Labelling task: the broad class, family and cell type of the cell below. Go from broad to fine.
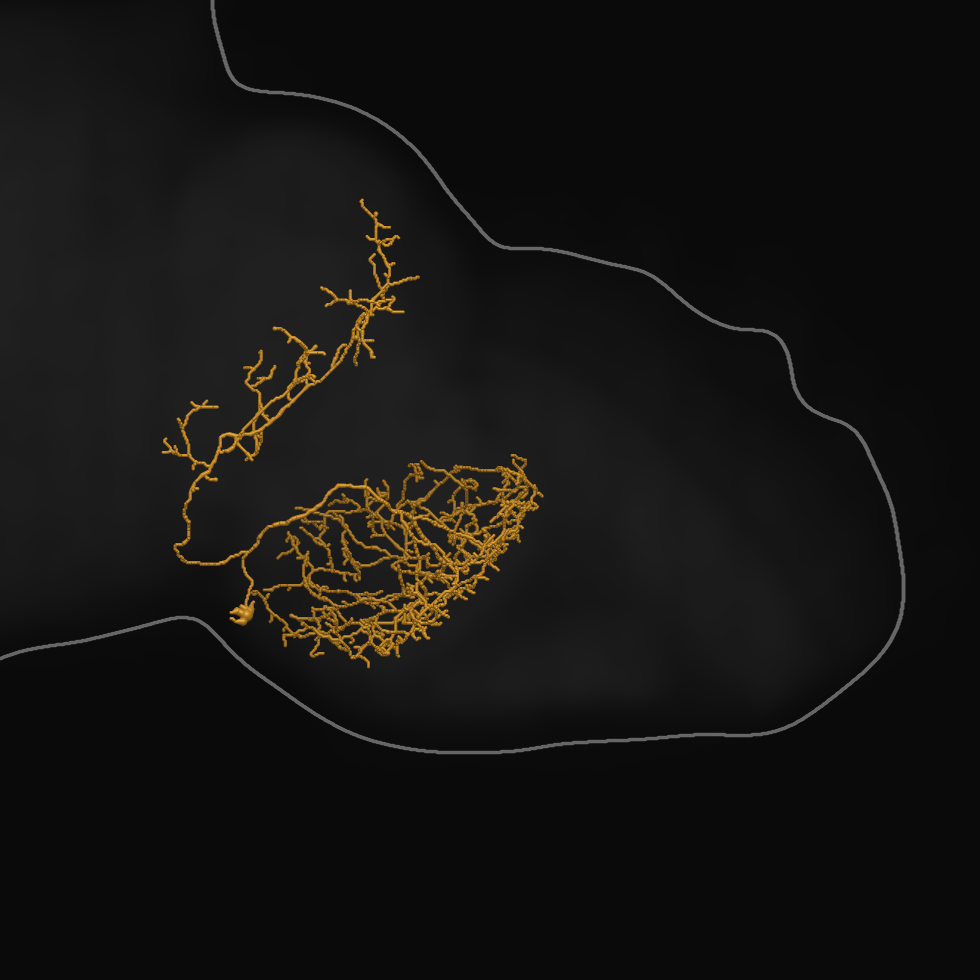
visual projection neuron; hemilineage VPNp&v1_ventral; LT74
